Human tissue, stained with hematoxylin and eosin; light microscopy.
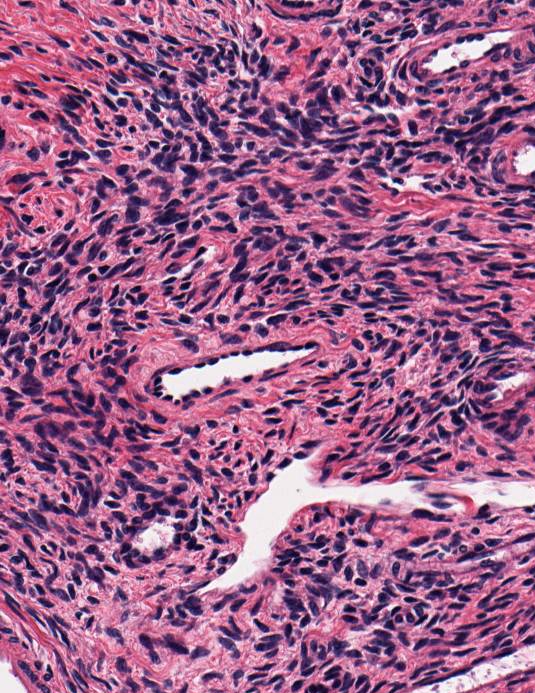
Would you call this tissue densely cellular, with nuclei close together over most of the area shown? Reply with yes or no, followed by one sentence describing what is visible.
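Yes. Densely packed spindle-to-ovoid cells fill nearly the whole field in short, intersecting fascicles.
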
